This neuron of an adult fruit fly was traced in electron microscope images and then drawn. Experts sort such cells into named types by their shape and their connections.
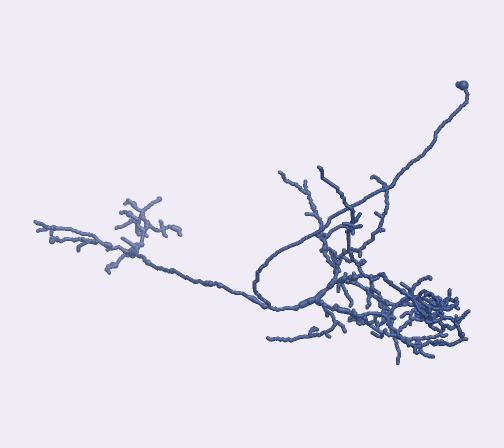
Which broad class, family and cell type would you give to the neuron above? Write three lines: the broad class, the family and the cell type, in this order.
central-brain intrinsic neuron
hemilineage VLPp2
CB4103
